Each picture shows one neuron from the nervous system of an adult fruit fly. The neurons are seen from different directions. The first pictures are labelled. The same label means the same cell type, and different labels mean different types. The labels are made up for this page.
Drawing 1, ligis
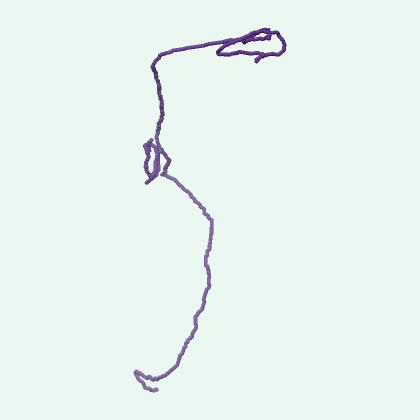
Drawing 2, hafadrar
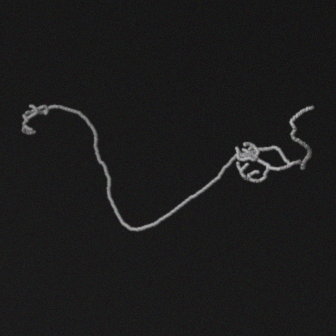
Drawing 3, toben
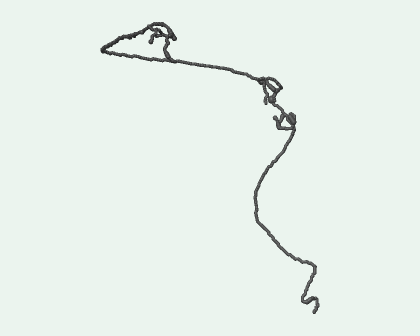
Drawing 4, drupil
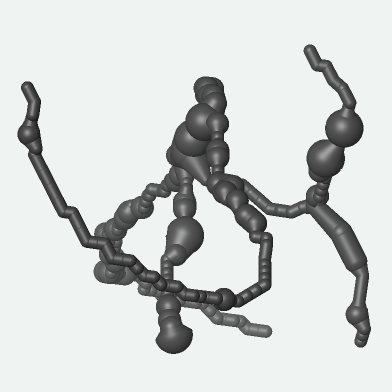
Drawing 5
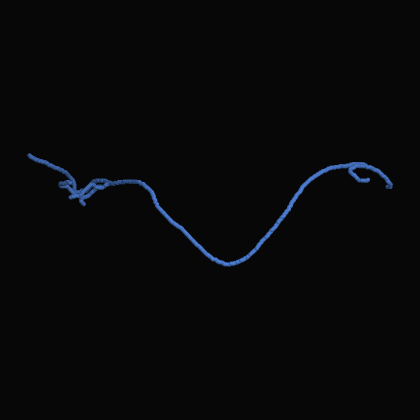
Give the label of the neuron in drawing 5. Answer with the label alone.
drupil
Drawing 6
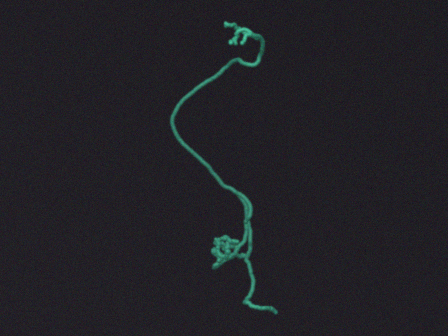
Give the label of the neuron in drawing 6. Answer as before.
hafadrar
